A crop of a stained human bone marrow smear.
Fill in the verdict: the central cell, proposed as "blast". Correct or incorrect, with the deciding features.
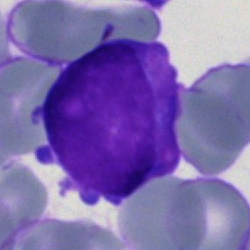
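Fine, evenly stained chromatin without coarse dark clumps, in a nucleus filling nearly the whole cell, decides this cell.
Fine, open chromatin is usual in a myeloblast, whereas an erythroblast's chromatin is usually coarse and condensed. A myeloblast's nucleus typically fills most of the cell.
Blast fits, and erythroblast does not. The cytoplasm, slightly paler violet than the nucleus, is only a scant rim, seen mainly along the right side.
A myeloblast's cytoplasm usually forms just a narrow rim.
The outline is irregular rather than smoothly round, with small rounded blebs at the lower left border.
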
